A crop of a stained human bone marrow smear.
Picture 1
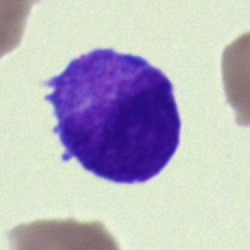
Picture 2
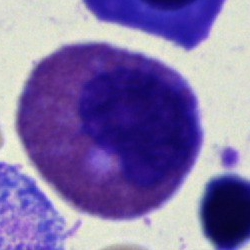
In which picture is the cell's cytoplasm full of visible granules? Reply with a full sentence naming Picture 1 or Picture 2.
Picture 2 has the cell with many visible granules in its cytoplasm.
